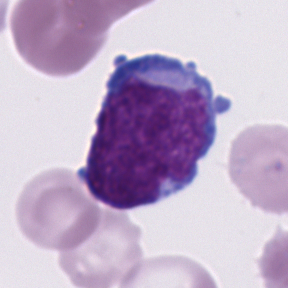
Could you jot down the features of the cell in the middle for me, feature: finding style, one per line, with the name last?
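Cytoplasm: thin rim of deep blue around the nucleus
Surface: small round blue blebs budding along top and right edges
Chromatin: finely granular, fairly evenly spread, no coarse dark clumps
Pale zone: almost colourless, in the cytoplasm above the nucleus
Nucleus: fills about 80% of the cell's area
Name: myeloblast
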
